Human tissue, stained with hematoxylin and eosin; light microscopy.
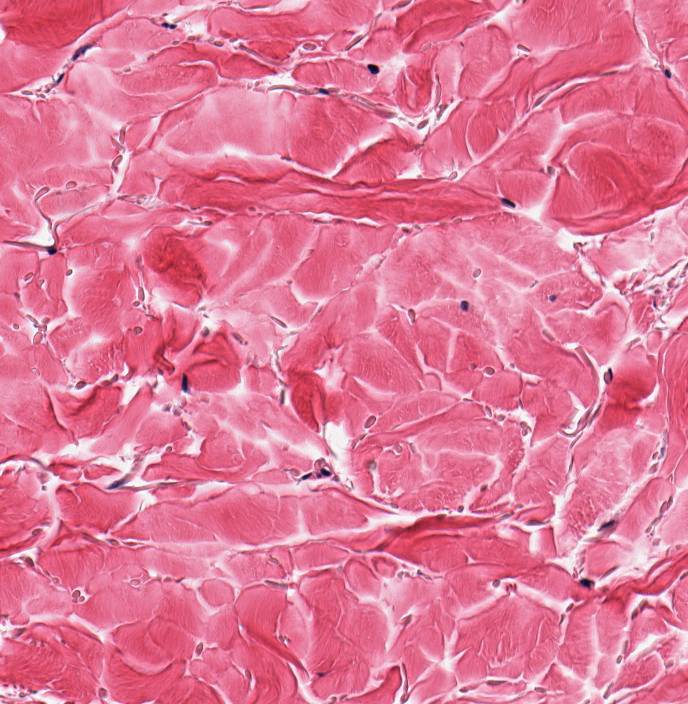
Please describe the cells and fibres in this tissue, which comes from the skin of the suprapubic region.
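It's all closely packed pink muscle fibres here, mostly cut across or obliquely. Nuclei are few, small and dark, and sit at the fibre edges rather than the centres. Scattered fibres, one left of centre, one at the right edge, stain deeper red than neighbours. Connective tissue between them is scant: thin strands, occasional flattened nuclei.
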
